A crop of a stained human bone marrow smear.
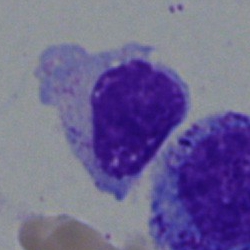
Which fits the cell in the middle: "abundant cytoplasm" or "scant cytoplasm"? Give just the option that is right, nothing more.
Abundant cytoplasm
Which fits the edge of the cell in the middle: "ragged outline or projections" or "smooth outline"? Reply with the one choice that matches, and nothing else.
Ragged outline or projections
